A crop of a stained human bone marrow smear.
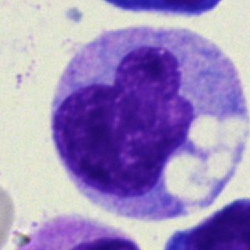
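Monocyte: the central cell in a stained human bone marrow smear. Its outline is round and smooth. The nuclear chromatin stains dark purple and appears fairly dense. Several clear, round vacuoles cluster in the lower right of the cytoplasm. The cytoplasm contains no coarse granules.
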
